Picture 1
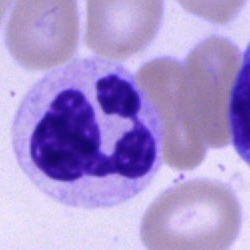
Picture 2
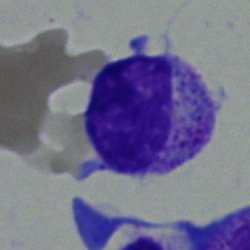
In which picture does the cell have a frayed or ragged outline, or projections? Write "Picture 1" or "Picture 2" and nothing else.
Picture 2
